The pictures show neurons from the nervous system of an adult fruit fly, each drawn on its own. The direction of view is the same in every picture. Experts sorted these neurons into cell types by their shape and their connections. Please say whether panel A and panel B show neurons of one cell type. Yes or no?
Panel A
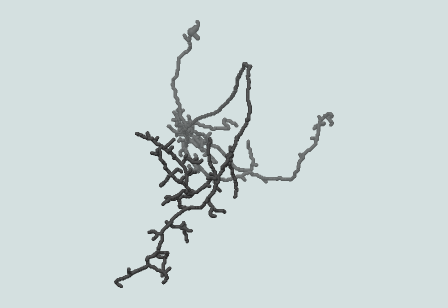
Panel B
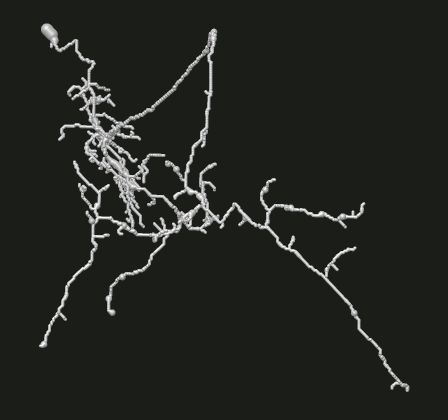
no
